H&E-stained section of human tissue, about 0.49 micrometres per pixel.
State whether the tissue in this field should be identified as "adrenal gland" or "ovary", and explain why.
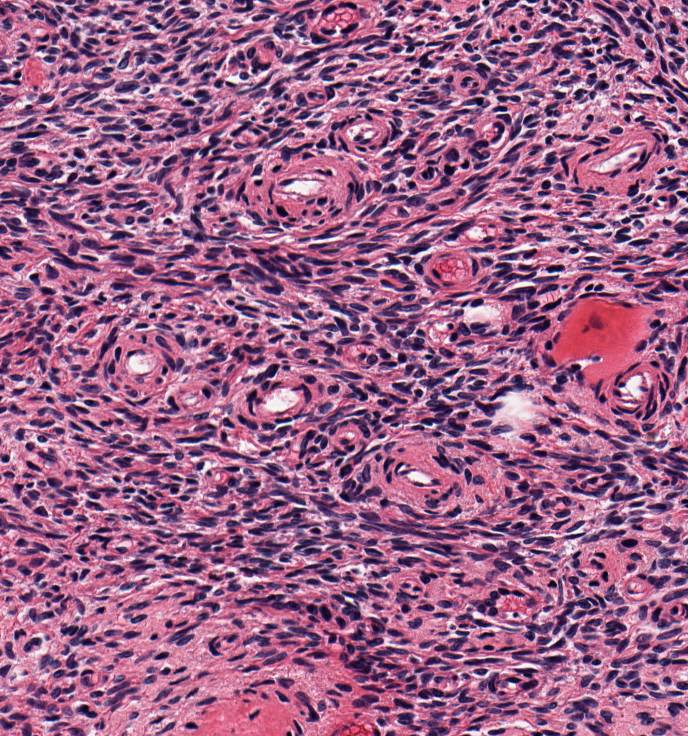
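This is ovary. Densely packed spindle cells fill the whole field and wrap in concentric whorls around small vessels.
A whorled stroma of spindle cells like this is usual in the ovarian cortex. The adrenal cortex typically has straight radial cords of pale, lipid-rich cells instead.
These cells, with elongated to oval dark nuclei and scant pale pink cytoplasm, form whorls, not radial cords.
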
